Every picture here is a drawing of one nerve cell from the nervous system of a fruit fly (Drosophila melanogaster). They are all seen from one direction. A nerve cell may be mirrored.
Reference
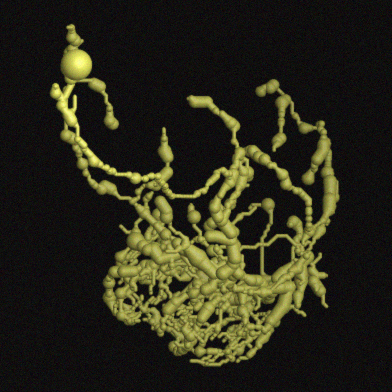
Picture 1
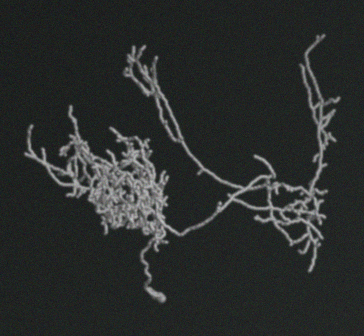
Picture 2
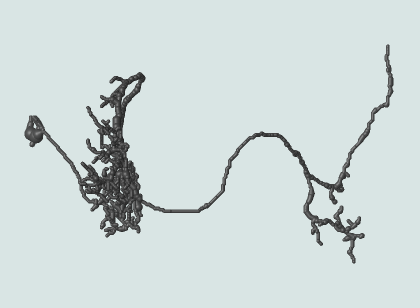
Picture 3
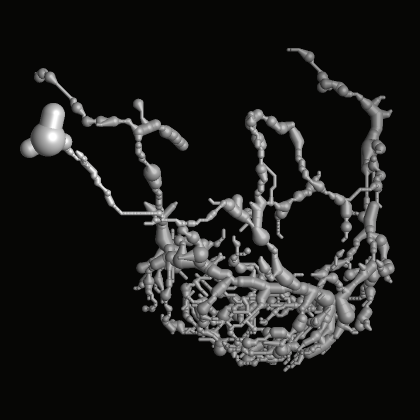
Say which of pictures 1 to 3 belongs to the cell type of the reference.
Picture 3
